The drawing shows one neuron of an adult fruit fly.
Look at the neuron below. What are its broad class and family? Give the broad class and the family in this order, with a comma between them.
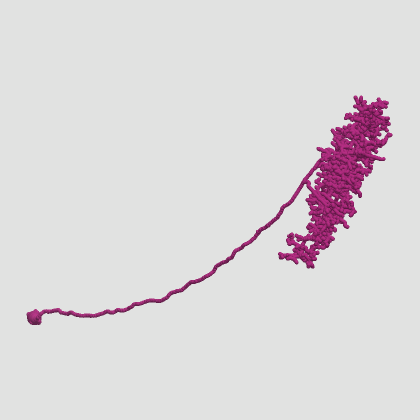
optic-lobe intrinsic neuron, Pm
